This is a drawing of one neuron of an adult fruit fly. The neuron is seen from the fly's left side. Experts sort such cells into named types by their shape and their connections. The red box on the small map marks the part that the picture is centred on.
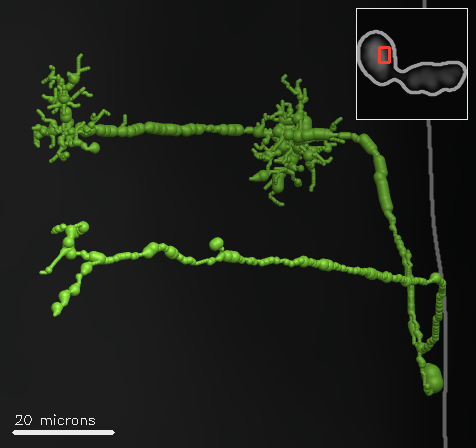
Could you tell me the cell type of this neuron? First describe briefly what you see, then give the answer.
By the scale bar it is about 85 microns wide in this view. The picture shows dozens of branch ends. Its broad class is visual projection neuron. The cell type is LLPC1.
